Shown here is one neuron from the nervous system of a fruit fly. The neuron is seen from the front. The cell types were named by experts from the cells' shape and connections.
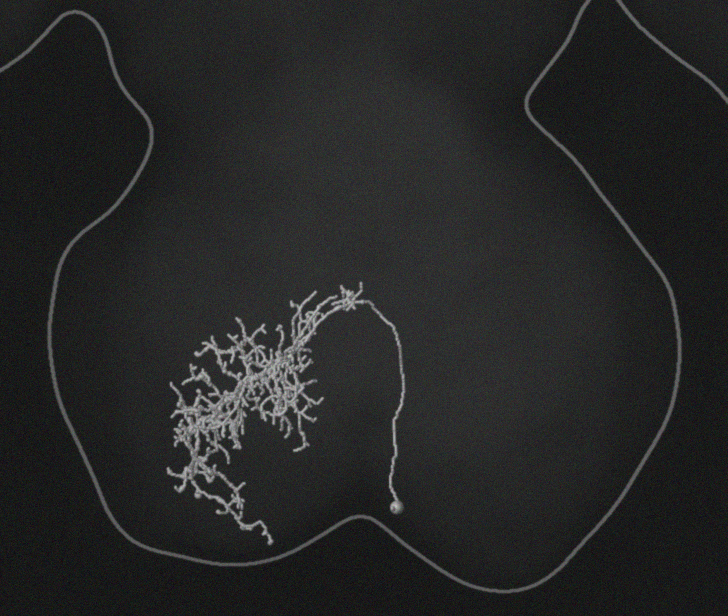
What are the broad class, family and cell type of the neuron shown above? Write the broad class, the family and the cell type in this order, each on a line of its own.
nerve-cord intrinsic neuron
hemilineage 12B
IN12B023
